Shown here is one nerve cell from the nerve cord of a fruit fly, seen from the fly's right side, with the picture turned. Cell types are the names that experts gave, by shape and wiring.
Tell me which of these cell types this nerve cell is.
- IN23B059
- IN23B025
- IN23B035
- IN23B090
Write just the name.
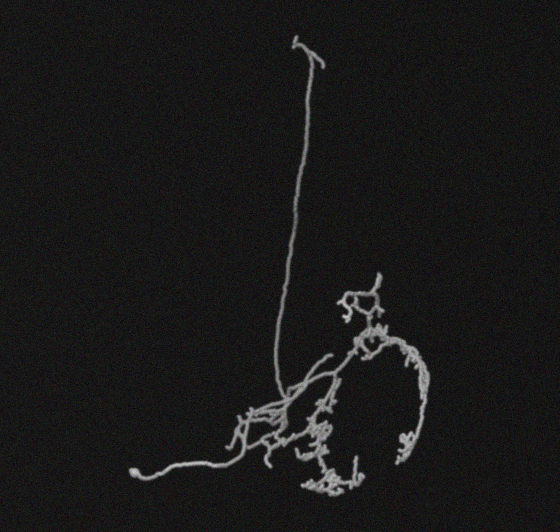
IN23B059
